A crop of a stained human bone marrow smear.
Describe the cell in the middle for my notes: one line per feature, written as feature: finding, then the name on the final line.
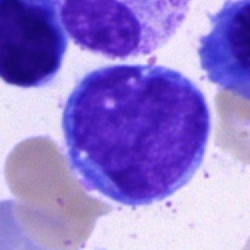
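Outline: round, smooth edge
Nucleus: shallow notch in top edge; fills most of cell
Cytoplasm: no granules
Name: blast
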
